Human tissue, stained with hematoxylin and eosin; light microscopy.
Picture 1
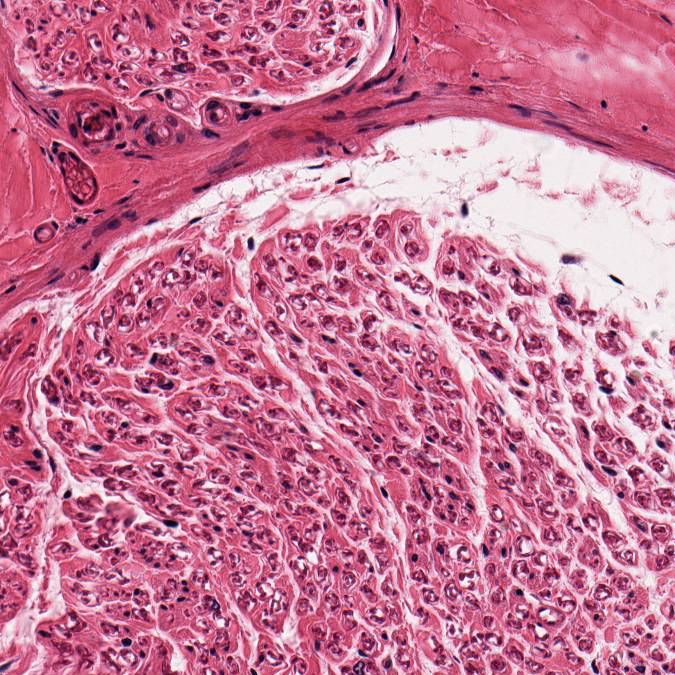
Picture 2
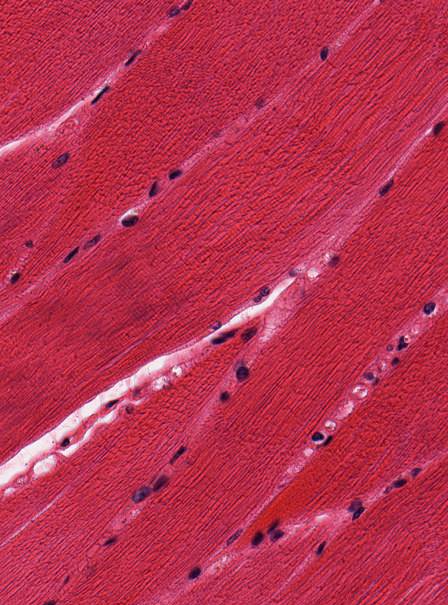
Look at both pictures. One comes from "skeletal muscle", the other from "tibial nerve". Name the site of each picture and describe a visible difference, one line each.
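Picture 1 is from the tibial nerve. The nerve fibres are cut in cross section as small round profiles, each a pale halo around a central pink axon.
Picture 2 is from the skeletal muscle. The whole field is filled by long, parallel muscle fibres running diagonally from lower left to upper right.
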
